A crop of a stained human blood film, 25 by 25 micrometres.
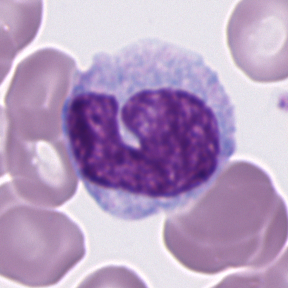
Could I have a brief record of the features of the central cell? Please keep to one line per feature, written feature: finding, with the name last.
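Outline: roughly round, with a faintly ragged edge
Nucleus: folded into a kidney or horseshoe shape with one deep notch
Notch: opens toward the top of the picture
Cytoplasm: pale greyish blue
Name: monocyte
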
